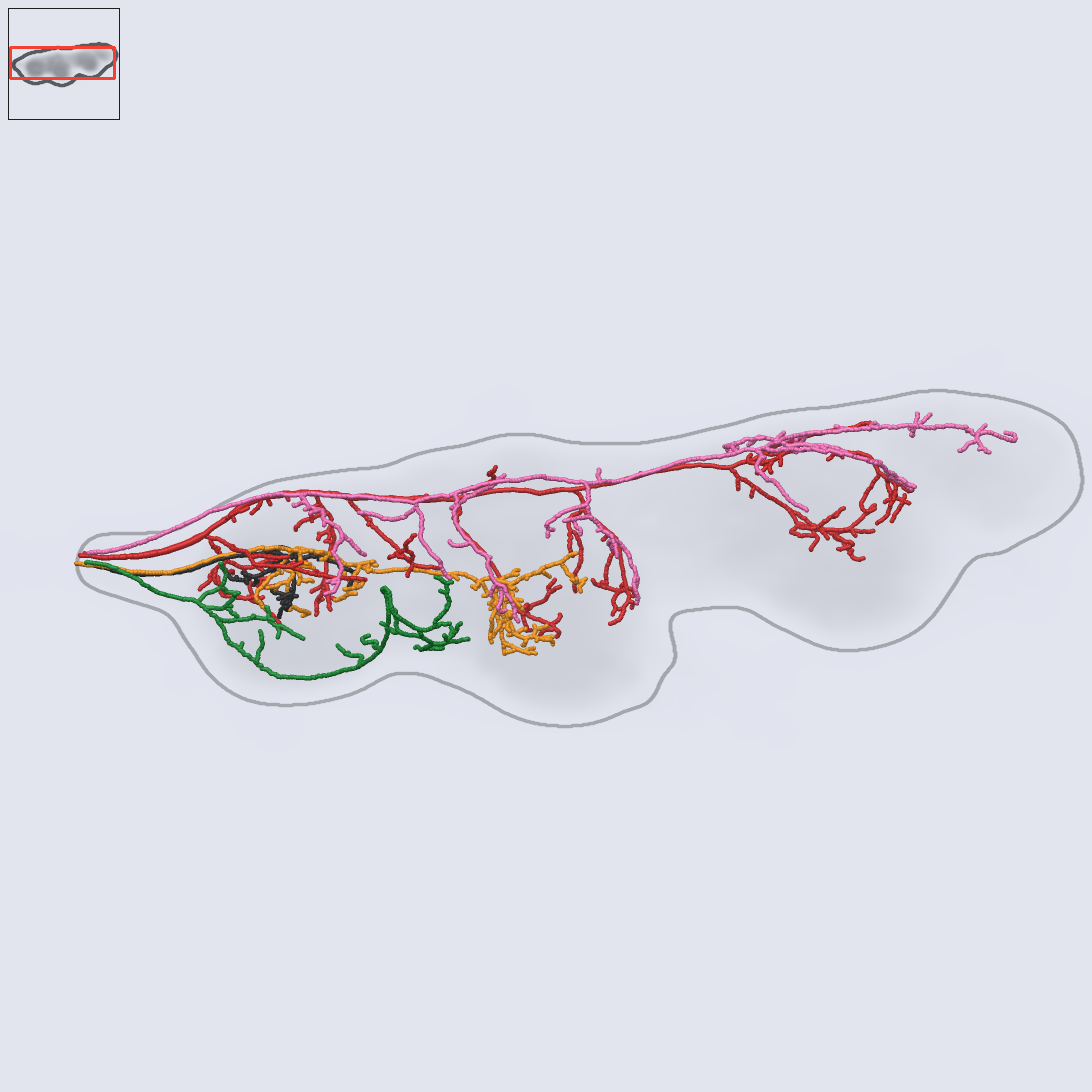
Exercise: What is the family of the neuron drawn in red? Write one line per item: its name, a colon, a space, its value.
family: DNg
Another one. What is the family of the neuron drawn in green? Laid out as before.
family: hemilineage MD3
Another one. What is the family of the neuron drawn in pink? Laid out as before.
family: hemilineage LB19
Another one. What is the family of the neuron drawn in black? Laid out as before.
family: DNge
